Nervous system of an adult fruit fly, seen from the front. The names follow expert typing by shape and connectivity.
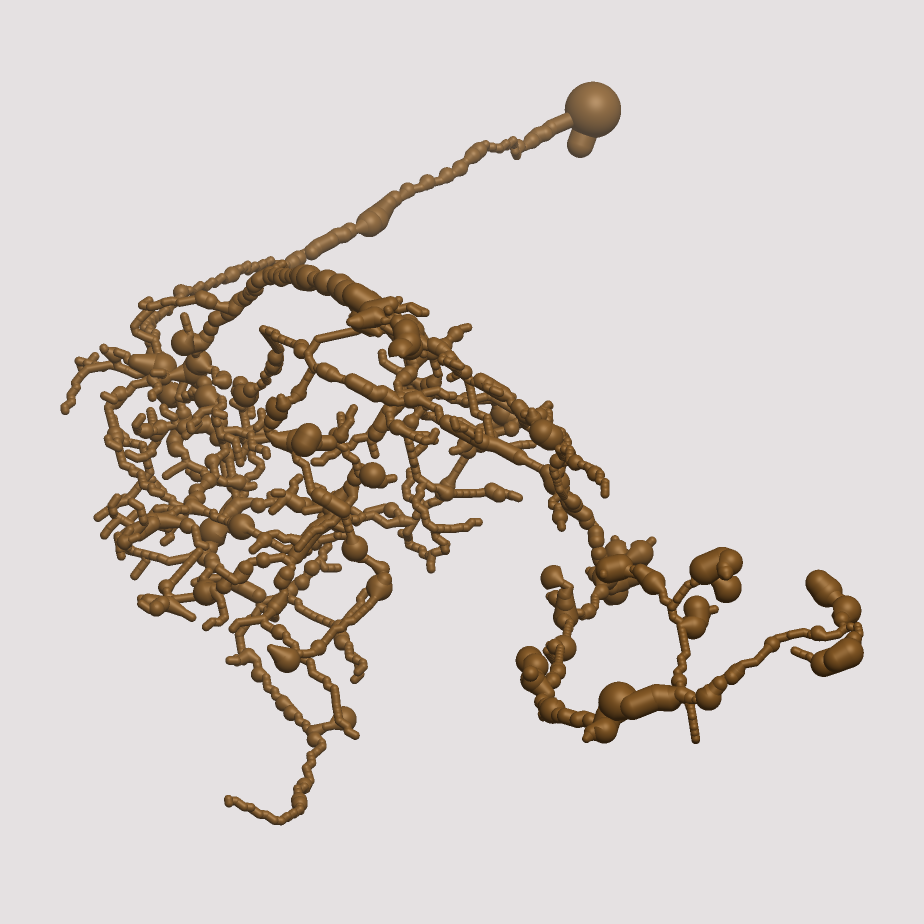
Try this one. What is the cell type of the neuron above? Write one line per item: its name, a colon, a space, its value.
cell type: IN03B062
